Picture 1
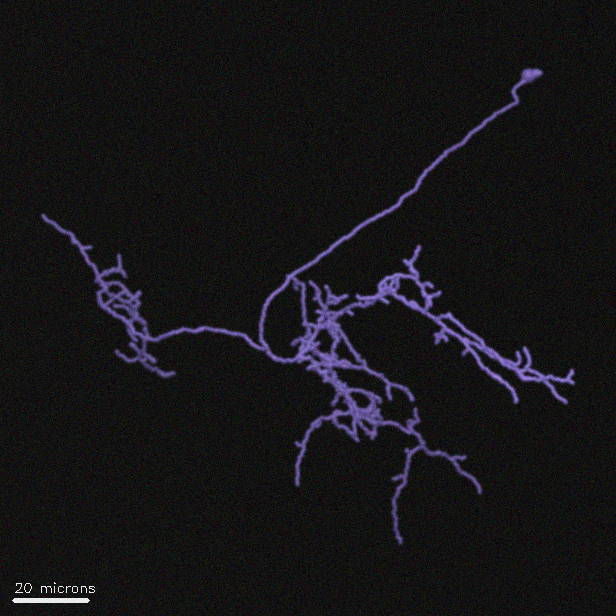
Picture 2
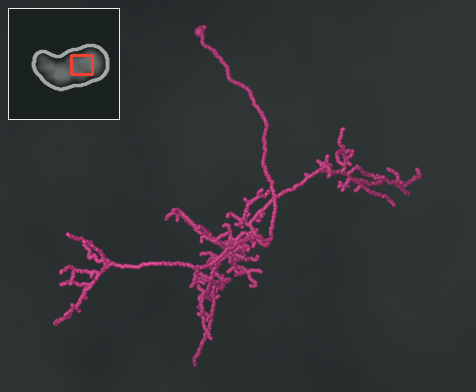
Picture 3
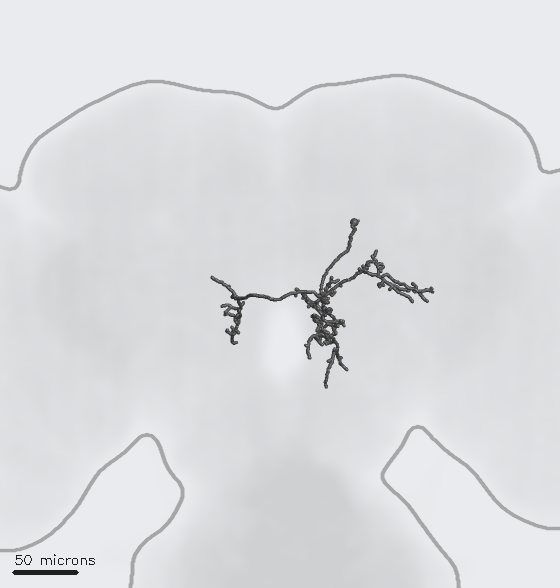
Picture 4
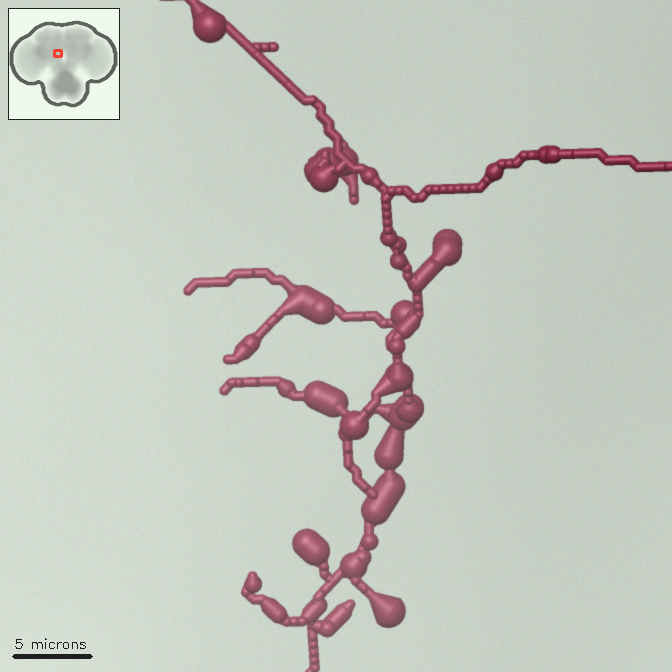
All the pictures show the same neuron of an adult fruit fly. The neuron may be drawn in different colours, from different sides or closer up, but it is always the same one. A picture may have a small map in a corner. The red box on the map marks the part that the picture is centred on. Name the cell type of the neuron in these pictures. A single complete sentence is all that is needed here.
It is as PS208 that this neuron is typed.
